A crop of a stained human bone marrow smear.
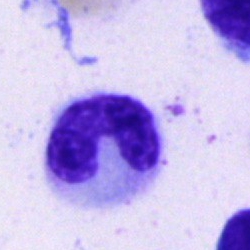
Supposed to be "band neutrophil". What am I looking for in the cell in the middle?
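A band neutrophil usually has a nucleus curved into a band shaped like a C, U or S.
Here the nucleus is bent into a horseshoe with its opening facing downward, and that goes with such a band.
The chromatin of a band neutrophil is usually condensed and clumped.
In this cell the chromatin is dark purple and coarsely clumped, which also goes with the name band neutrophil. The cytoplasm is pale lilac-blue, and most of what you can see of it lies in the lower part of the cell, inside the curve of the nucleus.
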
